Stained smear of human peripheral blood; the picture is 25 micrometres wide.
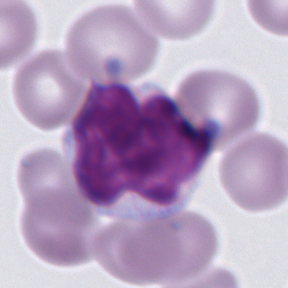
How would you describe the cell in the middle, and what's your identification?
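First the nucleus: its outline is irregular and folded, with several notches, and it fills most of the cell. I can't make out a distinct nucleolus. Nor are there coarse coloured granules in the cytoplasm. So this is a large granular lymphocyte.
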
